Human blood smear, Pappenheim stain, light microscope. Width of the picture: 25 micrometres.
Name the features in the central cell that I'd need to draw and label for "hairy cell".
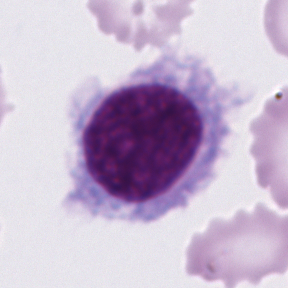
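What fits best, I think, is the fringe: fine, ragged hair-like projections run around the cell's whole edge.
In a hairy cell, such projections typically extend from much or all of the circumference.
The cytoplasm is pale greyish blue, and its rim is broadest on the upper right side of the nucleus. The nucleus is where I hesitate: it measures about 10 micrometres across, has a round, smooth outline with no indentation or lobes, and fills about 60% of the cell's area.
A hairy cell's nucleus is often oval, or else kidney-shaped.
So the round nucleus doesn't go with that, while the hair-like fringe does go with a hairy cell.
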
